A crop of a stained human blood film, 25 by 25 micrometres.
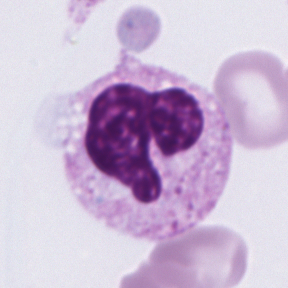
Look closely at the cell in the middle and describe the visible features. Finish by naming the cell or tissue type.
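Size first: the cell is about 16 micrometres across. Nucleus next: it fills about 40% of the cell's area, and no nucleoli can be seen in it. Then the cytoplasm, which is plentiful and pale pinkish-lilac, with fine pink-violet dust-like granules scattered through it. Last, the vacuoles: small clear ones are grouped in the cytoplasm on the left side of the cell. Conclusion: a segmented neutrophil.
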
